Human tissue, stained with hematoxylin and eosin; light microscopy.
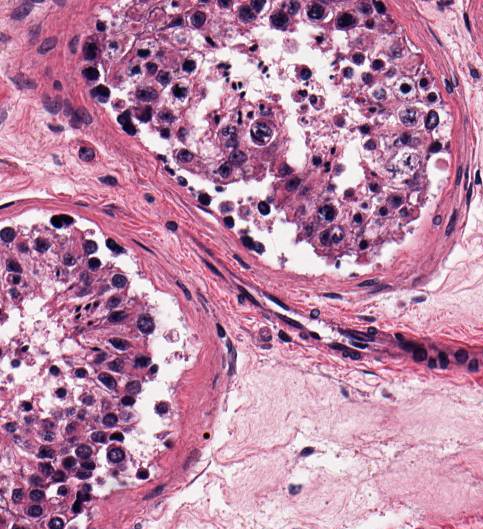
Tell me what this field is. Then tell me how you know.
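That's seminiferous tubule: two rounded cross-sections take up most of the field, a larger one upper right and a partial one lower left. Their lining is stratified, many cells deep, not a single layer.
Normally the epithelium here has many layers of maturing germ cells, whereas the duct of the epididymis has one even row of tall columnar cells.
In the middle layers of the upper tubule you'll spot large cells whose round nuclei hold coarse, clumped chromatin.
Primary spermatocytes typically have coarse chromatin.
Irregular white gaps are scattered among the cells in both.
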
